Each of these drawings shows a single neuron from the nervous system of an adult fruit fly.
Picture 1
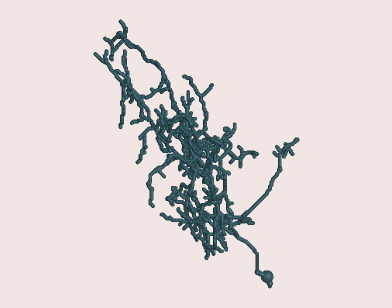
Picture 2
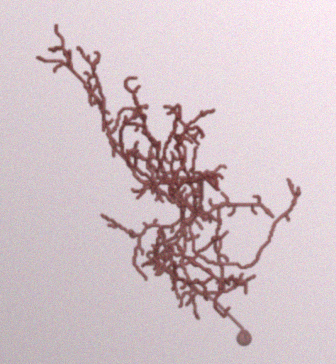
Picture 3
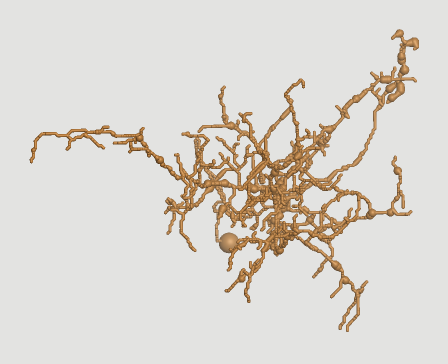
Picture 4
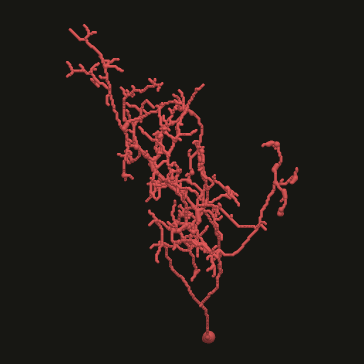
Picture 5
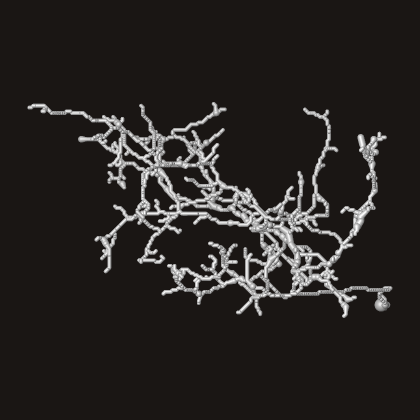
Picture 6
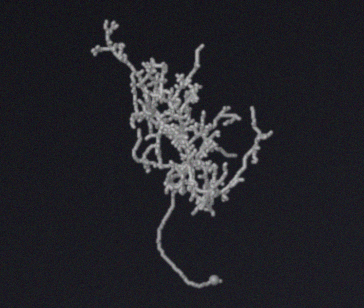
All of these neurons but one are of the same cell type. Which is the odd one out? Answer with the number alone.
3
